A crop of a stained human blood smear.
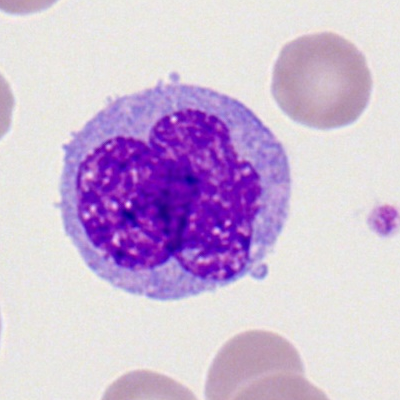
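Monocyte, the central cell in a stained human blood smear. Its outline is roughly round, and the nucleus fills most of the cell. The cytoplasm is pale greyish-blue. Small irregular blebs and fine projections are carried on the cell edge.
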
